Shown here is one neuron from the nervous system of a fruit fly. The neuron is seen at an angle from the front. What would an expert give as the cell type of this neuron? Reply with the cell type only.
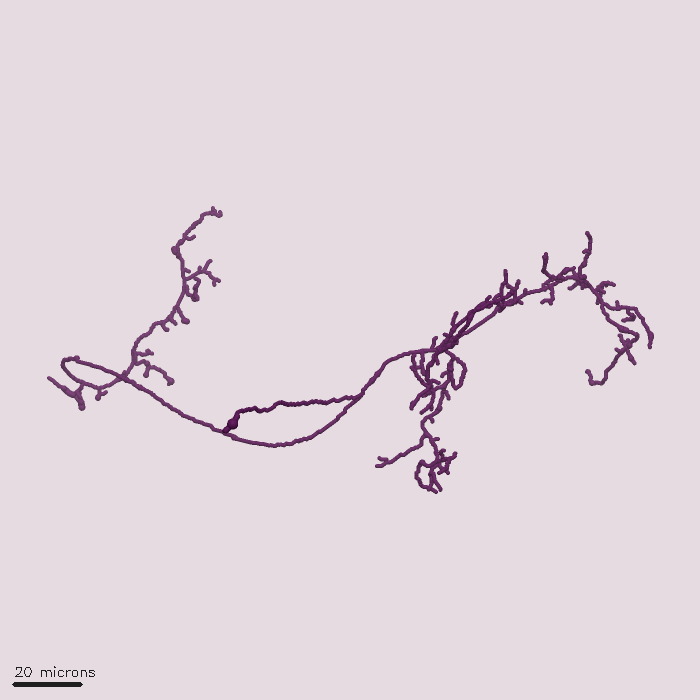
IN01A083_b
